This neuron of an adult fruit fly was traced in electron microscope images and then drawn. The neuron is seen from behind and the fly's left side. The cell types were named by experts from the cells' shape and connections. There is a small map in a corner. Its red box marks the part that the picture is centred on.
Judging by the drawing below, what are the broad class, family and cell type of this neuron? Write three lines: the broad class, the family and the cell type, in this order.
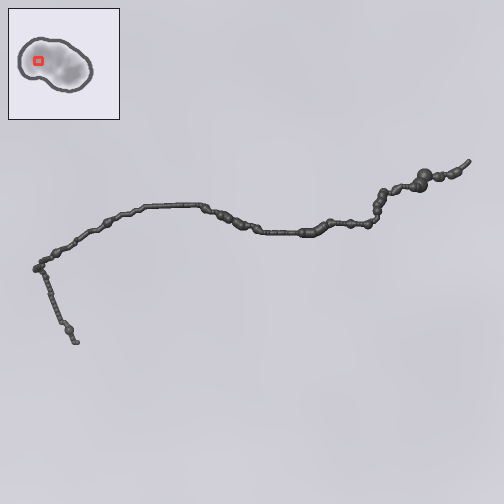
sensory neuron entering the brain
class hygrosensory
HRN_VP4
